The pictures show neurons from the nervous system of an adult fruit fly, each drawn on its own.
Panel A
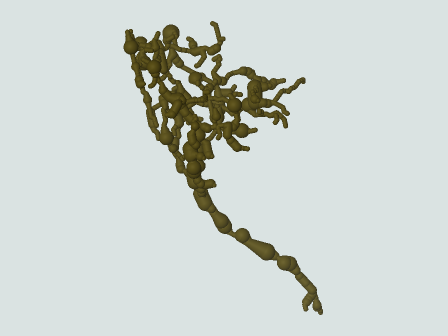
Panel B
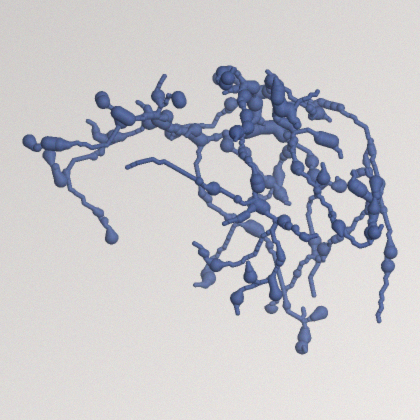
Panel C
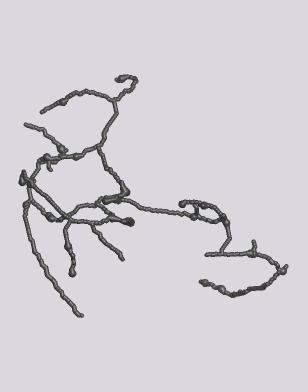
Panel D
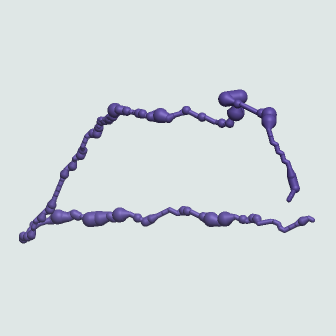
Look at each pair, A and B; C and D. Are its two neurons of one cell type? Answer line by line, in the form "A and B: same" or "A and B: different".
A and B: different
C and D: different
